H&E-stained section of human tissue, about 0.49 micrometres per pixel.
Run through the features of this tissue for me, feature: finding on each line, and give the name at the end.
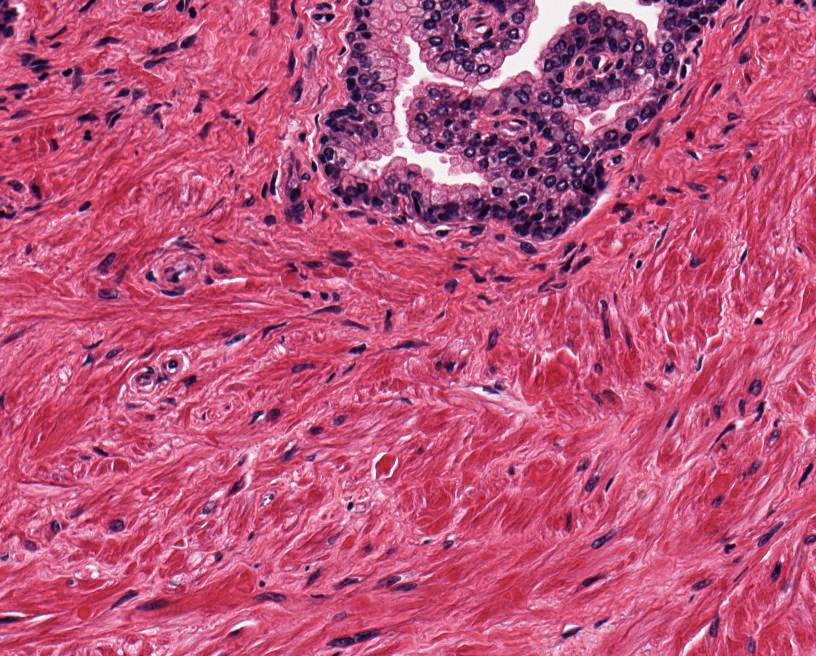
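Gland: single, top centre
Lining: papillary infoldings projecting into lumen
Stroma: dense, fills rest of field; interlacing, intensely eosinophilic smooth muscle bundles
Nuclei: stromal, elongated, spindle-shaped, scattered not crowded
Tissue: prostate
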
